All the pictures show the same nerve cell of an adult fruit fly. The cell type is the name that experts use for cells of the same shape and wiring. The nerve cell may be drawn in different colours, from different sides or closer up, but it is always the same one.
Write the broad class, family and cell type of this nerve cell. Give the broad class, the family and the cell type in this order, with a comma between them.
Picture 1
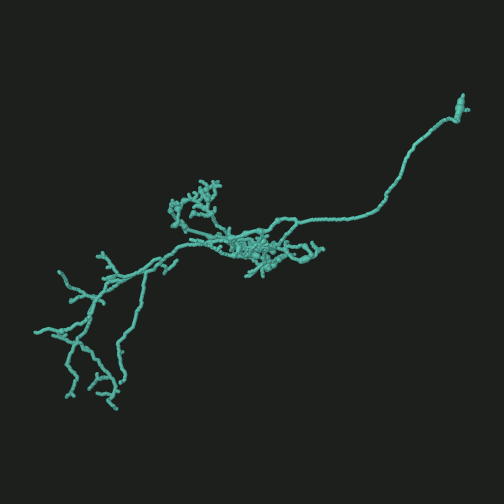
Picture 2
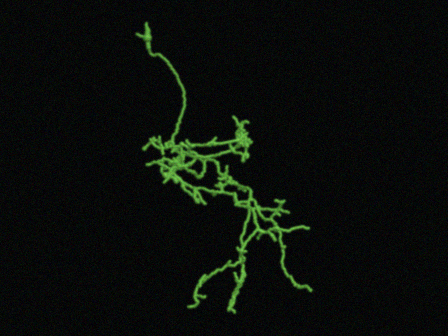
central-brain intrinsic neuron, hemilineage SLPad1_posterior, CB1168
